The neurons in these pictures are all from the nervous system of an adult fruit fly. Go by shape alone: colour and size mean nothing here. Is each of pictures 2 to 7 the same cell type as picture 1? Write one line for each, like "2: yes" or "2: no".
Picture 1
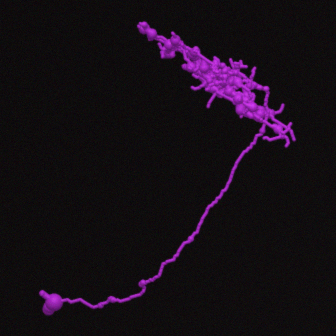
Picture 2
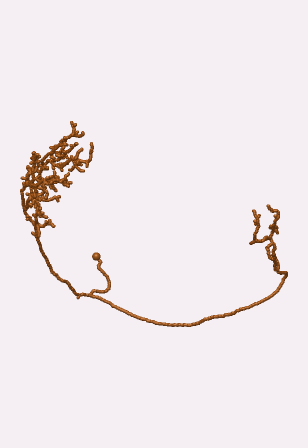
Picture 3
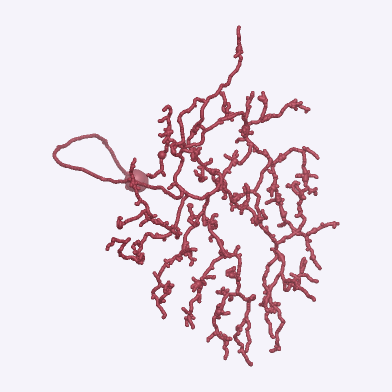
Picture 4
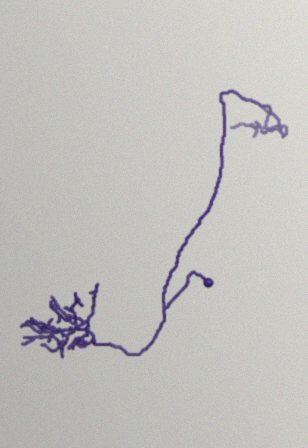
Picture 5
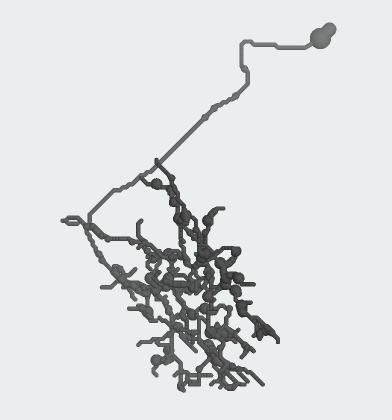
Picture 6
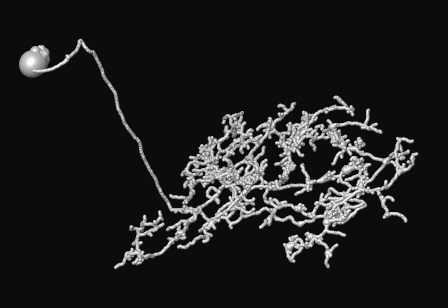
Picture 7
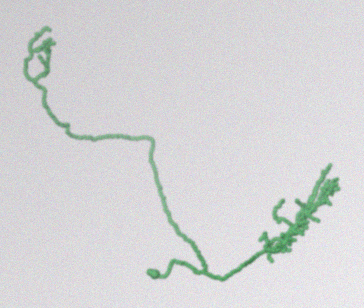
2: no
3: yes
4: no
5: yes
6: yes
7: no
